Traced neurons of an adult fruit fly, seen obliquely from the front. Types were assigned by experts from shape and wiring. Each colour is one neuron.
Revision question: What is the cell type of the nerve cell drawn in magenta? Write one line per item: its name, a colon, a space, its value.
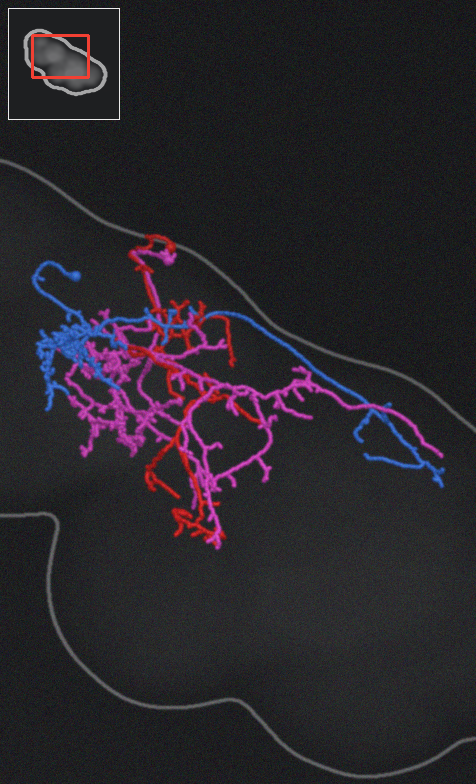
cell type: IN18B042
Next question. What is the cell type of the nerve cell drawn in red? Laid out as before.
cell type: IN18B052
